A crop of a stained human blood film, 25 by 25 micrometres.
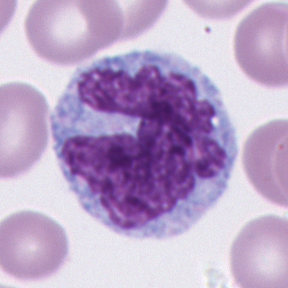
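Monocyte in a stained smear of human peripheral blood: a nearly round cell about 16 micrometres across. A deep pale cleft cuts into the nucleus from its left side, and the nucleus fills about 60% of the cell's area. The cytoplasm is a pale greyish blue with only fine, faint, dust-like granularity.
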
